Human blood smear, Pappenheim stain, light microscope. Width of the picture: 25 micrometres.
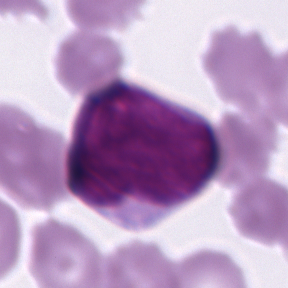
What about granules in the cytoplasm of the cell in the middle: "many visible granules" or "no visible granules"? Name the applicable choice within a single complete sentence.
It is a cytoplasm without any visible granules that this cell has.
